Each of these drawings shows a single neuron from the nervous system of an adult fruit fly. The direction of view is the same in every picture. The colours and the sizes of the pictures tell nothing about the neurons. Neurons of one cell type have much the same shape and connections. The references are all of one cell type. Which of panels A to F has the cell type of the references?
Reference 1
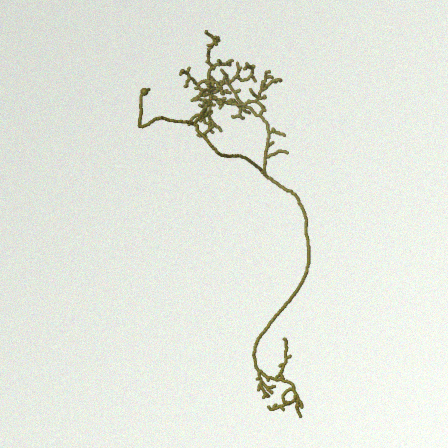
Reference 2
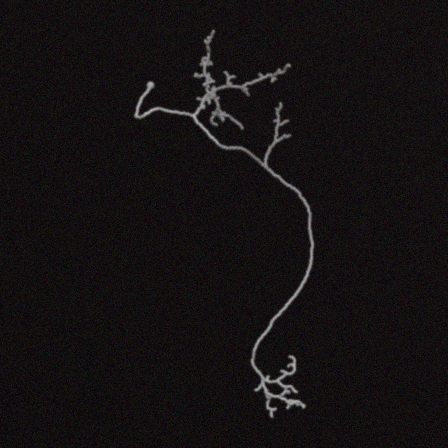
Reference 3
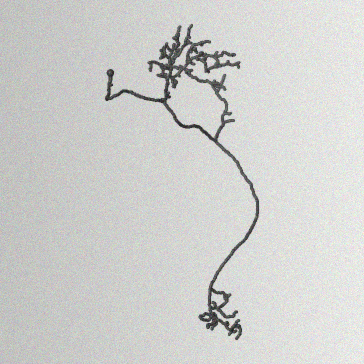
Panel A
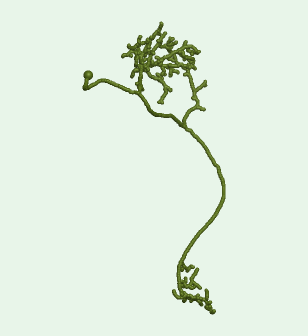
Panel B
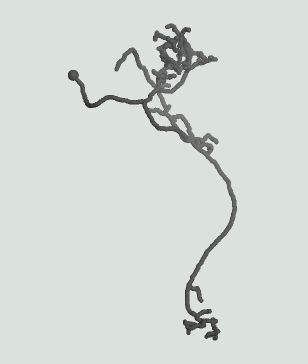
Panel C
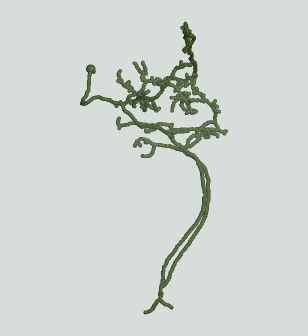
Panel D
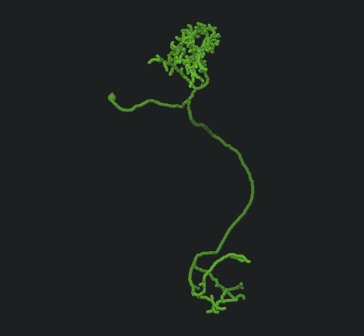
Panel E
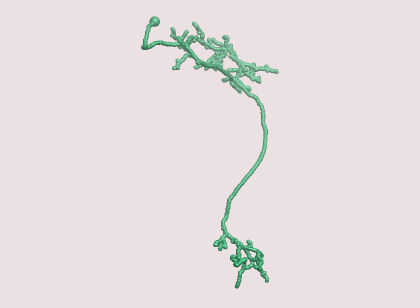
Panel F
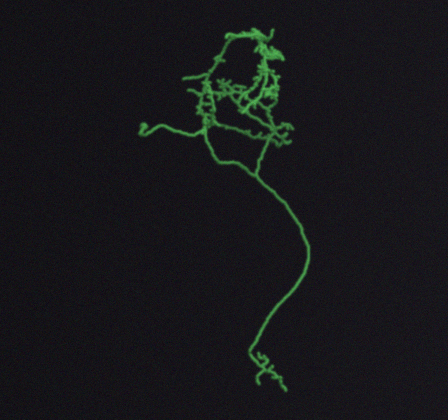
A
